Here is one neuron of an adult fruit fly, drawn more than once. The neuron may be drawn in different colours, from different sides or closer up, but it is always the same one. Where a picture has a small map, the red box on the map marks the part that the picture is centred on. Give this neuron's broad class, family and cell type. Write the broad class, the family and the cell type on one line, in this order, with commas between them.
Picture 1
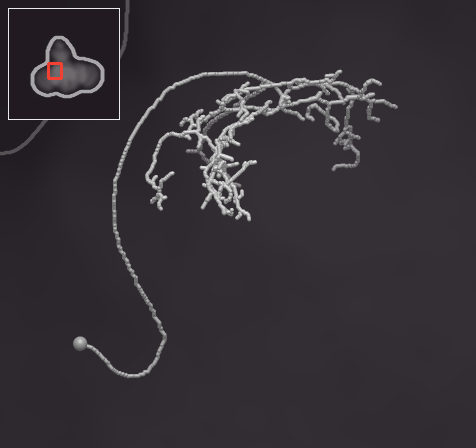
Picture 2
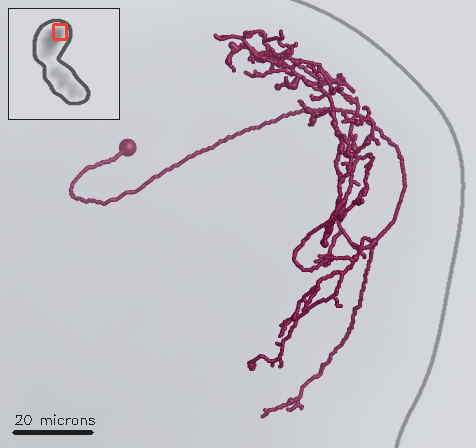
central-brain intrinsic neuron, hemilineage SLPav2, SLP086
